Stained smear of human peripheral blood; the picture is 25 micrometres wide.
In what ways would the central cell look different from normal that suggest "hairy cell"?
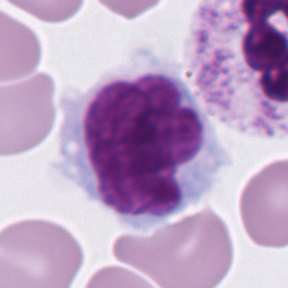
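The cell in question is a hairy cell. Its border is irregular and ragged, not smoothly round.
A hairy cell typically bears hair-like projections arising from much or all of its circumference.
The ragged outline is in keeping with this. A moderate rim of pale grey-blue cytoplasm surrounds the nucleus.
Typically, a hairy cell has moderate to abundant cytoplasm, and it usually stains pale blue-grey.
Both the amount and the colour of the cytoplasm here therefore agree with what is usual. The chromatin is finely strand-like and lacy rather than coarsely clumped, and no nucleolus can be seen in the nucleus.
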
